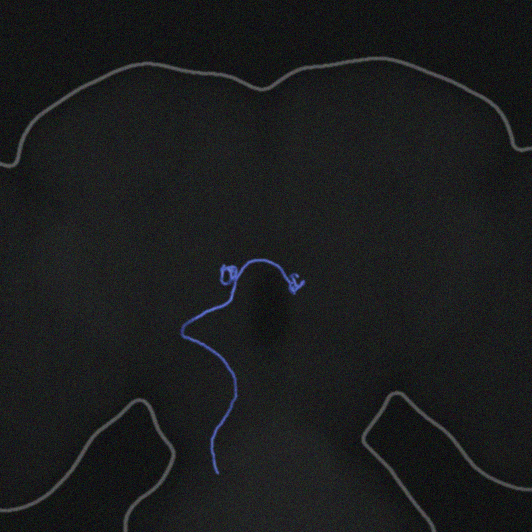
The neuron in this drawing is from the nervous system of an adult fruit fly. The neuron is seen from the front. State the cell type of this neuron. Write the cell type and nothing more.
ORN_VM7d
